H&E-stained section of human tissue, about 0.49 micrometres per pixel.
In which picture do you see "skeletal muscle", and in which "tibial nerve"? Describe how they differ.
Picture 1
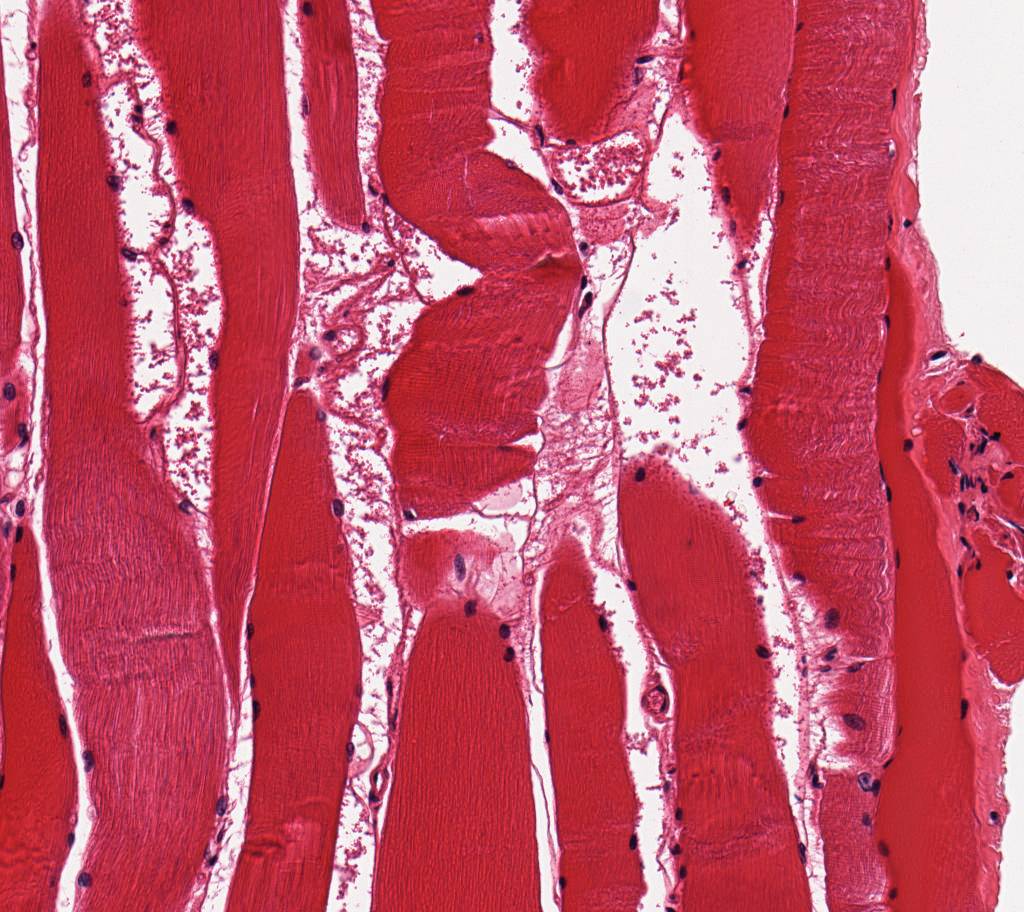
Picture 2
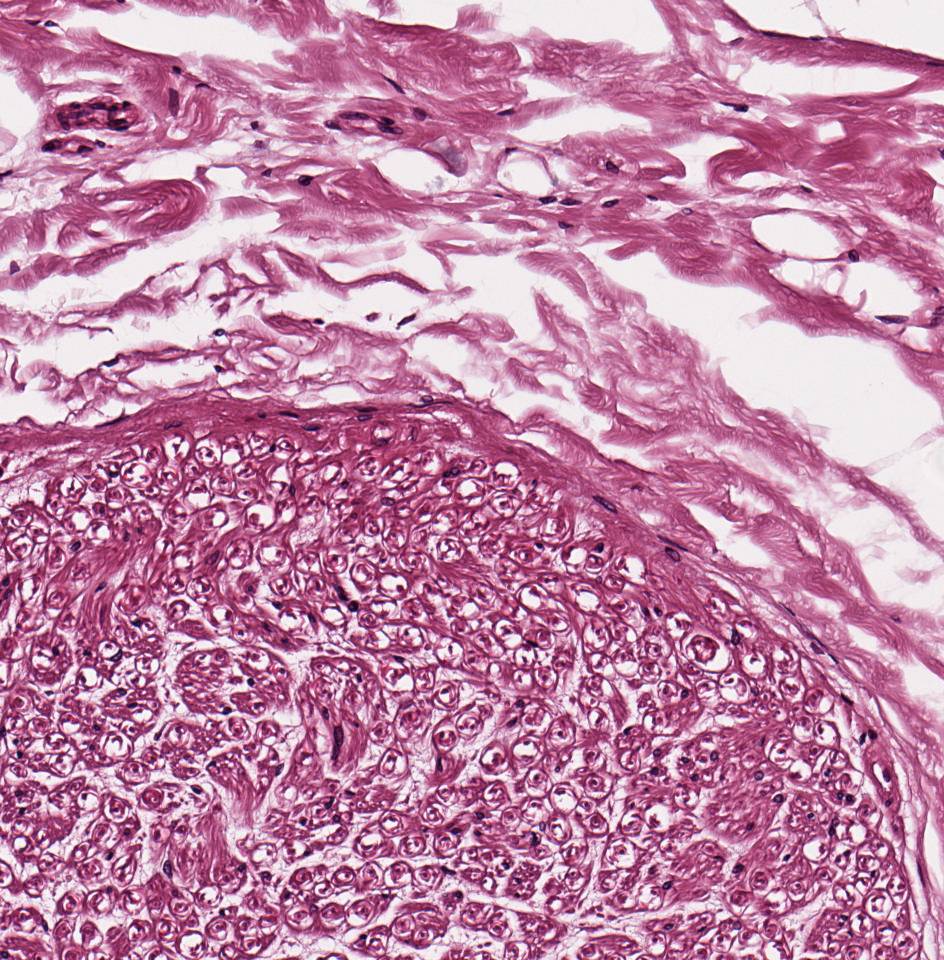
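Let me sort these: picture 1 is skeletal muscle, picture 2 tibial nerve. In the muscle, flat dark nuclei sit at the fibre edges just under the surface, and many fibres show fine cross-striations. The nerve instead shows a large rounded fascicle at lower left, bounded by a thin curved sheath of flattened cells with elongated dark nuclei, the perineurium. Within it, sparse dark, mostly elongated nuclei lie between the fibres, and a few bundles run obliquely or lengthwise as streaky pink patches among round profiles.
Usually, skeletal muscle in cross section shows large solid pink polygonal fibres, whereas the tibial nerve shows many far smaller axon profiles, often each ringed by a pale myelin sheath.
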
